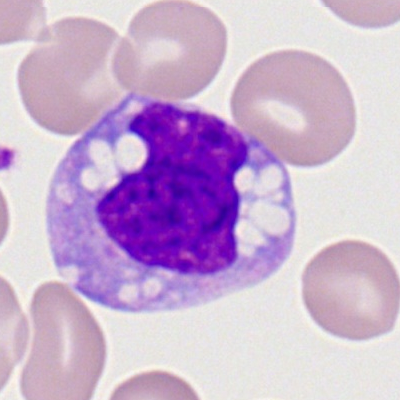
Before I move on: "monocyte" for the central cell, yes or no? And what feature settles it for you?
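First, the outline: rounded and smooth, with no surface projections. Next, the cytoplasm, which is pale greyish-blue. Then the vacuoles: clusters of clear, round ones lie in the cytoplasm to the left and to the right of the nucleus.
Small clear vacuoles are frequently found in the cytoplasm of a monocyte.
Of the features checked, the vacuoles go with the name monocyte. Lastly, a red cell touches the upper-left edge of the cell. Verdict: monocyte fits, and the cell is a monocyte rather than a lymphocyte.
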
